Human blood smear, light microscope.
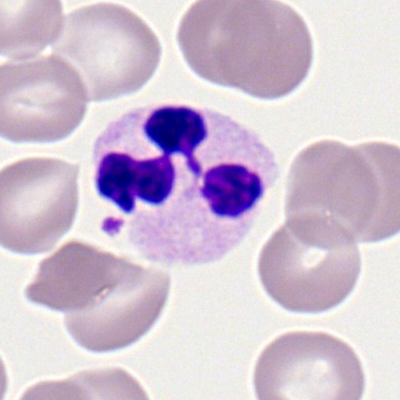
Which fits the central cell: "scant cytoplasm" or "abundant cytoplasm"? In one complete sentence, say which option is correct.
This cell has a broad area of cytoplasm.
